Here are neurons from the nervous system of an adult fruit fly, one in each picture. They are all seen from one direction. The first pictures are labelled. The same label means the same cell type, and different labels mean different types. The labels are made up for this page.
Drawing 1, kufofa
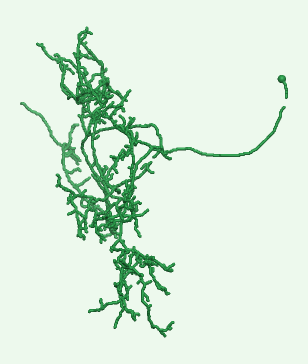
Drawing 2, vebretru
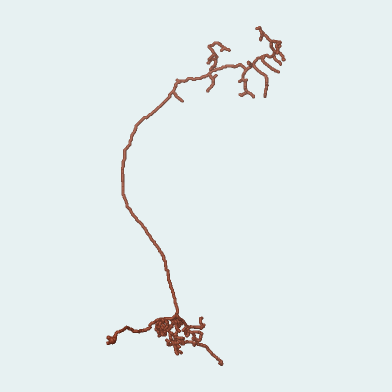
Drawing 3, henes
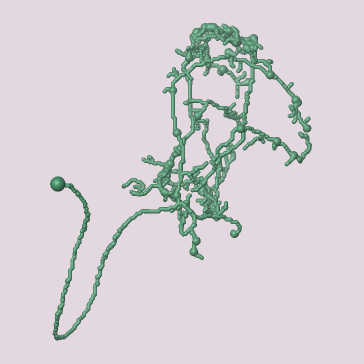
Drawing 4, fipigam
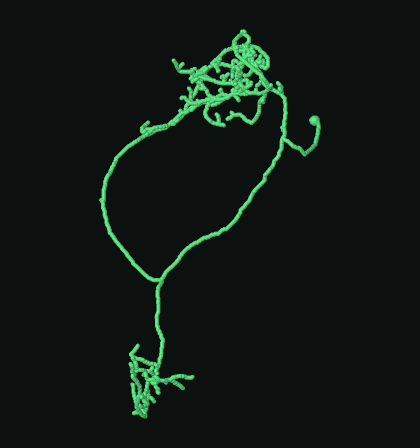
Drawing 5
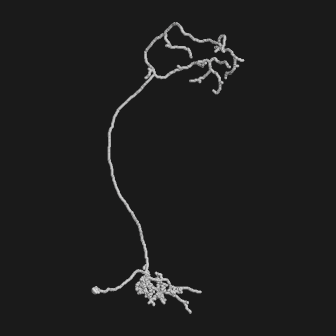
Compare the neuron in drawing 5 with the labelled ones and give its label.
vebretru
